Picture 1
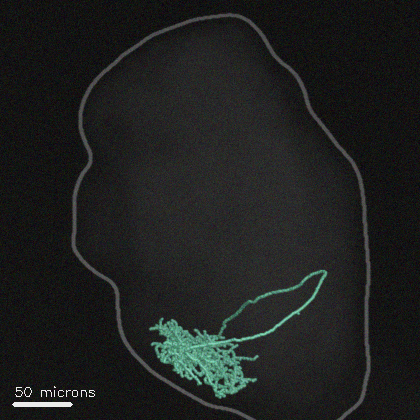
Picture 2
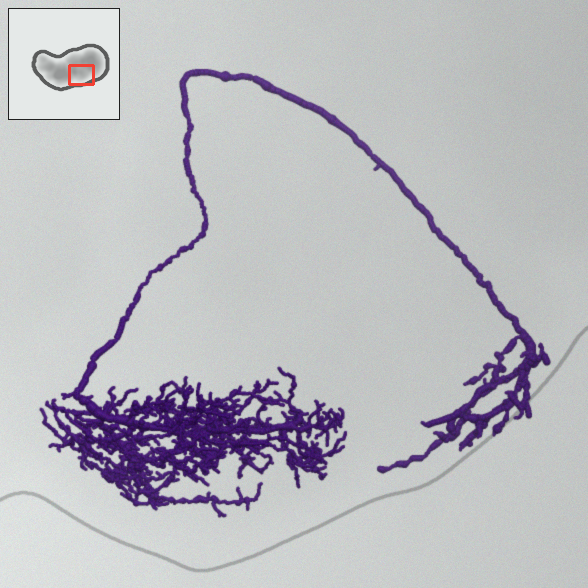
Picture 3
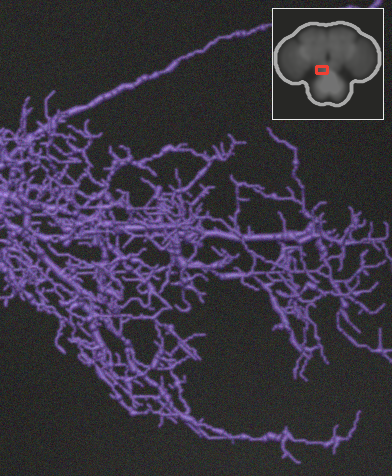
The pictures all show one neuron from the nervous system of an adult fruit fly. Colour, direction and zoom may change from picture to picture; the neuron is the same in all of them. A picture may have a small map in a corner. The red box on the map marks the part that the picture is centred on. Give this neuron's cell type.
GNG120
